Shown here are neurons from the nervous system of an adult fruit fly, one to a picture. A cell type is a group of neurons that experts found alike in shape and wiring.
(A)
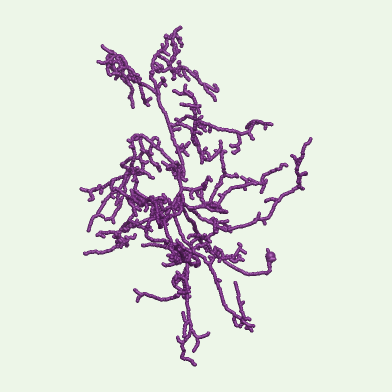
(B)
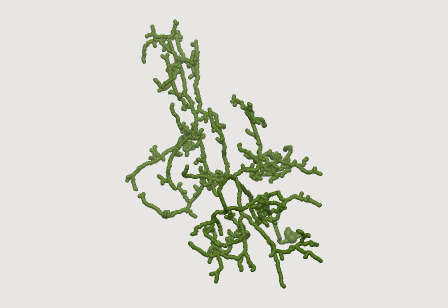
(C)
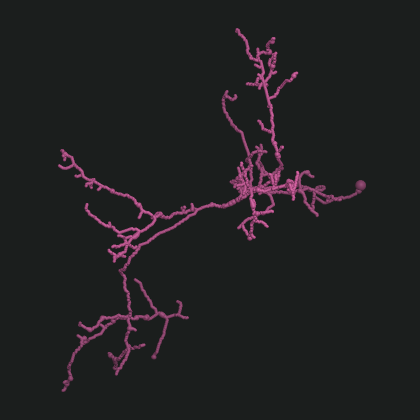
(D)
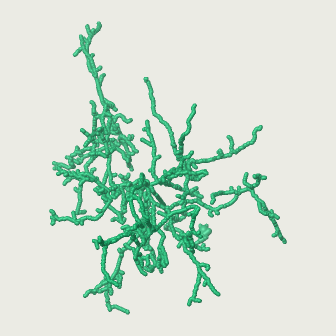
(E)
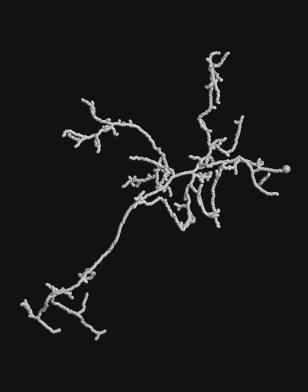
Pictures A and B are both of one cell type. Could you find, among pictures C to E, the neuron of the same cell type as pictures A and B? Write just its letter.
D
